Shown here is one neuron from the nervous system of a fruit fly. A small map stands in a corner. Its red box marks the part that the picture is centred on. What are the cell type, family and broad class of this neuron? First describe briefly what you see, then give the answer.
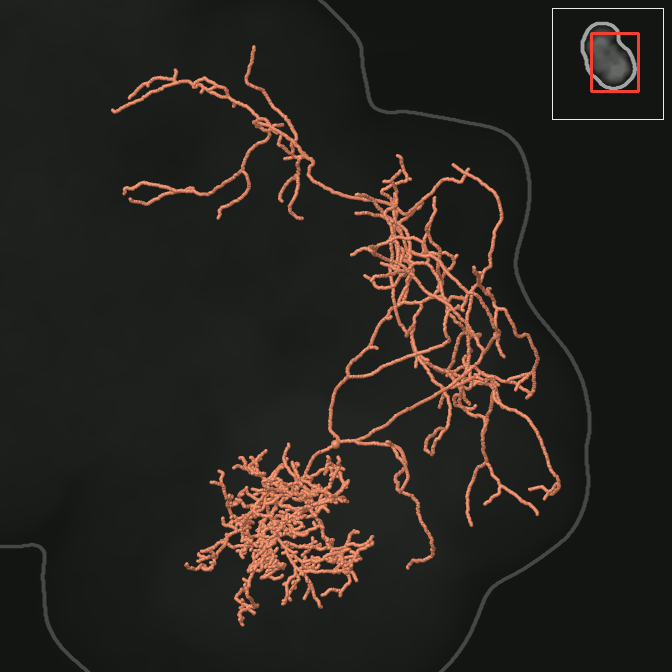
In this view it is taller than it is wide. Its cell type is AN05B095. Its family is hemilineage 05B. This is an ascending neuron.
